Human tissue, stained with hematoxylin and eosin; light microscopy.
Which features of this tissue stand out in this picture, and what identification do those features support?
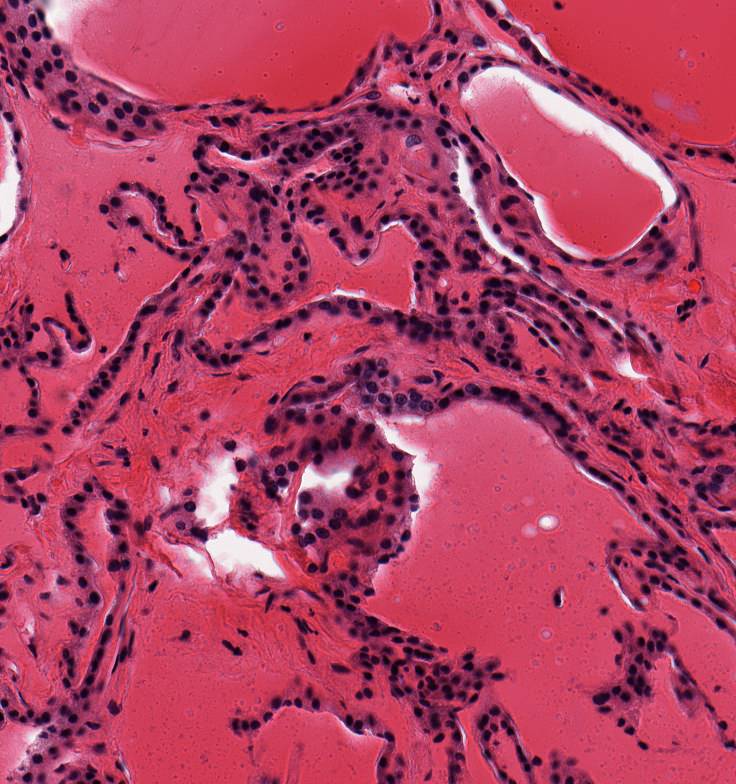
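Large, irregular spaces filled with pink material occupy most of the field, divided by thin cellular septa. This material is homogeneous and eosinophilic, with no red blood cells visible in it. In the large space at lower right, a few small round clear vacuoles sit within the pink material. Just below the centre is a small rounded cluster of cells whose round nuclei are arranged around a small lumen. The tissue is thyroid.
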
